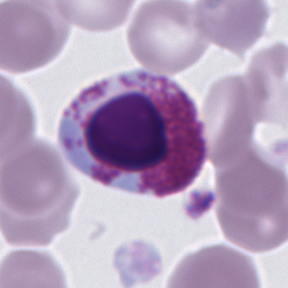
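Eosinophil at the centre of this stained blood smear. Notice first how smooth and oval its outline is. Look into the nucleus: you won't find any nucleoli there. Now follow the coarse reddish granules in the cytoplasm, and see how they crowd together most thickly on the right side of the cell.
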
